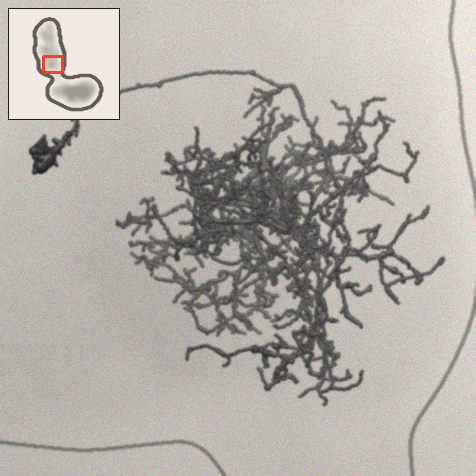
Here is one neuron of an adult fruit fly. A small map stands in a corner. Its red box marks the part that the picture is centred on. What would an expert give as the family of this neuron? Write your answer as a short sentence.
The family is hemilineage 26X.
